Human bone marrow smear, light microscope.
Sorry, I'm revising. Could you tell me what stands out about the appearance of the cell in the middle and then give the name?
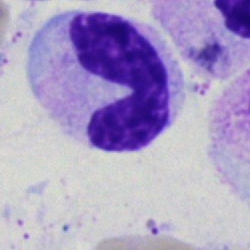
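Oval and smooth, the outline encloses a nucleus curved like a horseshoe, its notch opening toward the left. The nucleus lies toward the right side of the cell. The cytoplasm is pale lilac rather than blue. It is a band neutrophil.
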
